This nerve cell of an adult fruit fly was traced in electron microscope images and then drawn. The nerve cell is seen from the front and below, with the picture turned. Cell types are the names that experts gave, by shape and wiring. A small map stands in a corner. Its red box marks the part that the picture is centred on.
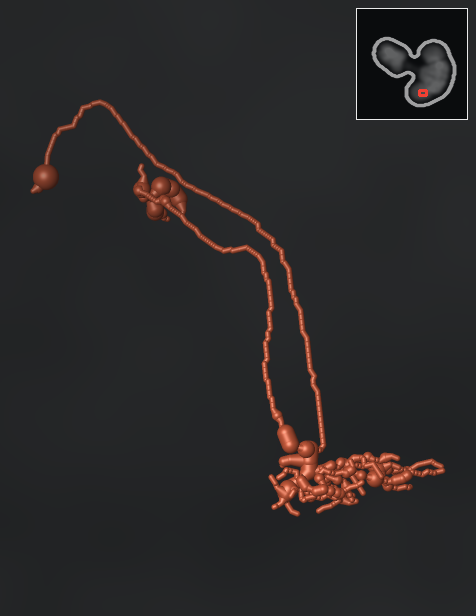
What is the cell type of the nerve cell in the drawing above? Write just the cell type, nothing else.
T4d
